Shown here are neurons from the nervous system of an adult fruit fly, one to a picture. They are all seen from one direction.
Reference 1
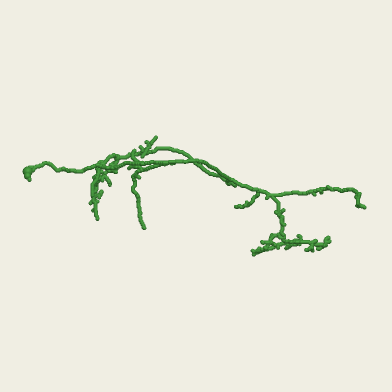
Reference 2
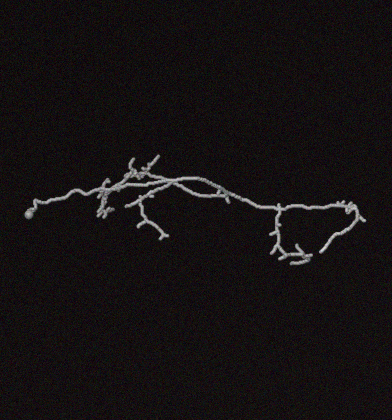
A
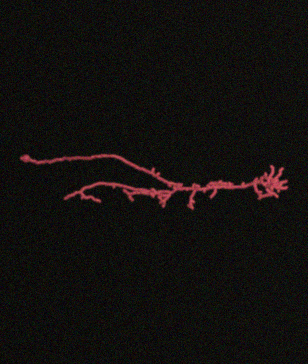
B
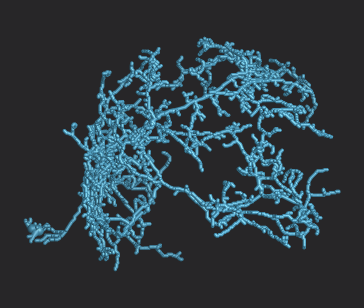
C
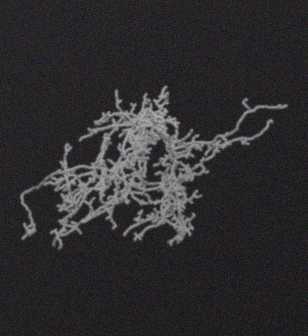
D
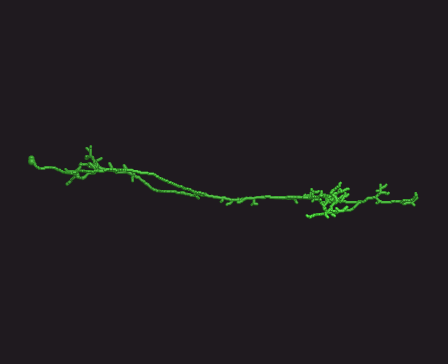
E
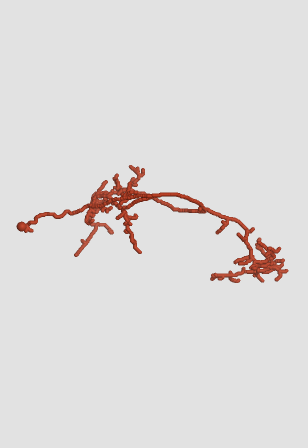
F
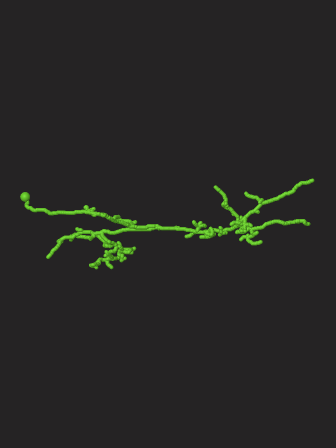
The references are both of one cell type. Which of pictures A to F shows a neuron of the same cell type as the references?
Picture E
